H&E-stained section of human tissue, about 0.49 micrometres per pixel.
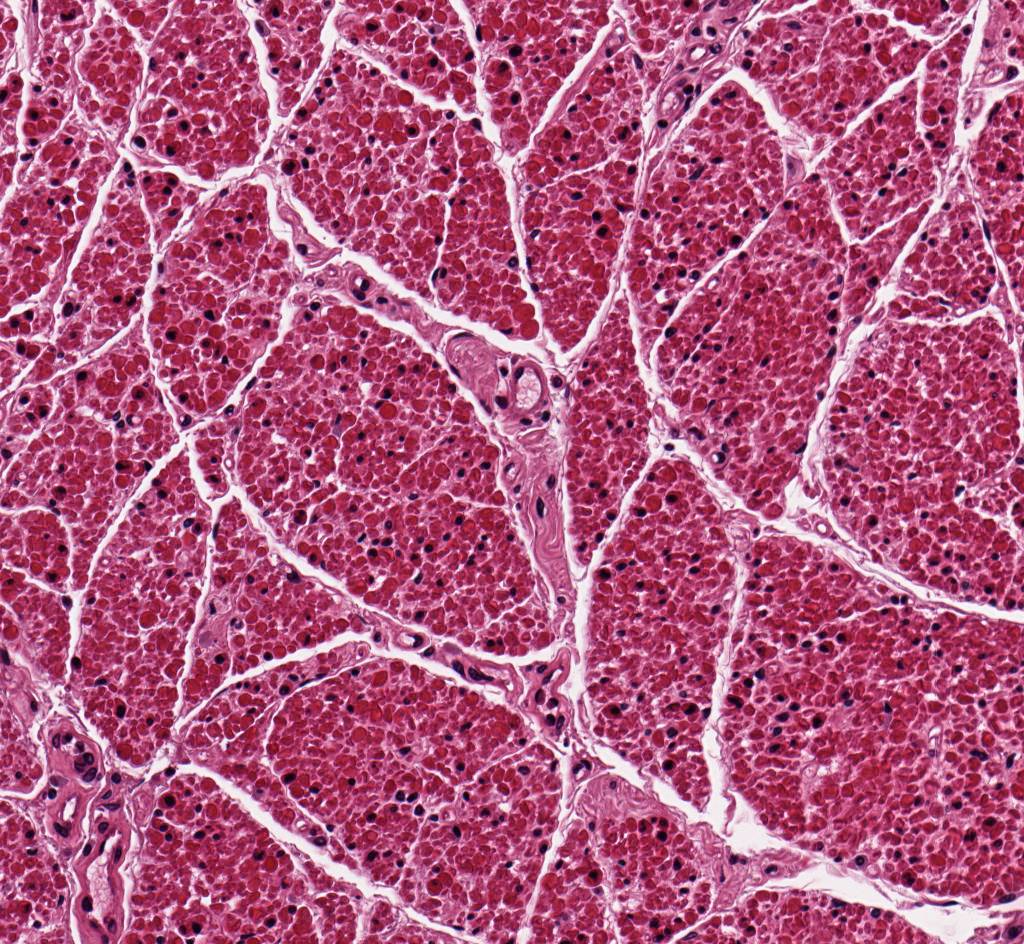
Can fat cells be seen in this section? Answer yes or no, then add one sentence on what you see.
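No. No fat cells are present anywhere in the field.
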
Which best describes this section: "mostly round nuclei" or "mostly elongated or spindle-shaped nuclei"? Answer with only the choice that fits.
Mostly round nuclei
